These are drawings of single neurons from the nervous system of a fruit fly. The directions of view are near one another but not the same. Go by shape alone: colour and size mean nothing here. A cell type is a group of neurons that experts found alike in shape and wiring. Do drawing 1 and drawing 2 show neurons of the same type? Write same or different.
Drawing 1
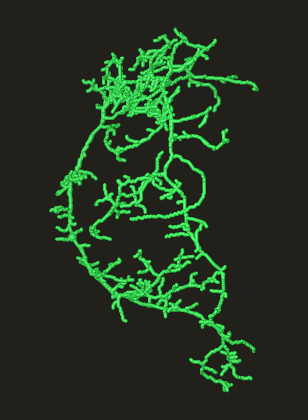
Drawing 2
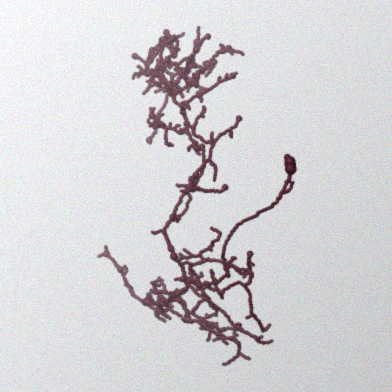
different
